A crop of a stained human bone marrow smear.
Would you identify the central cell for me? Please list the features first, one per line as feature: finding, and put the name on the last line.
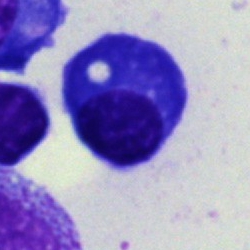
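Outline: roughly round, smooth edges
Nucleus: eccentric, in the lower part of the cell
Cytoplasmic granules: none visible
Vacuole: one, small, round and clear, in the upper-left cytoplasm
Name: plasma cell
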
